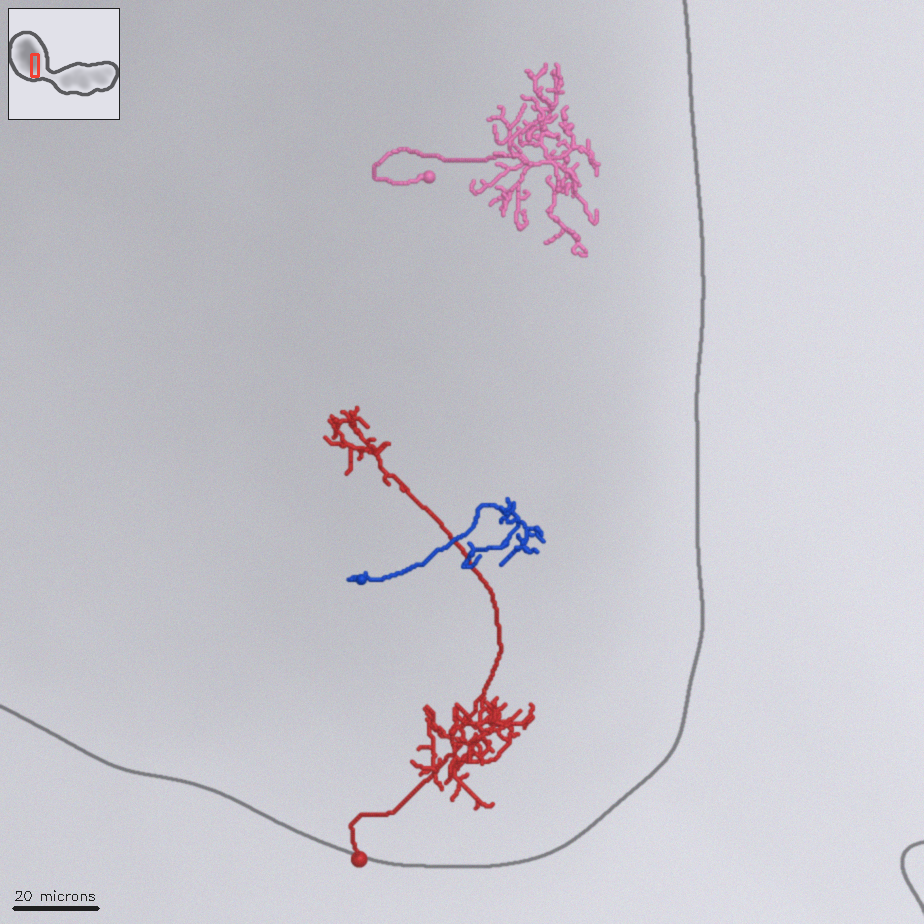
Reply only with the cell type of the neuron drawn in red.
Tm39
